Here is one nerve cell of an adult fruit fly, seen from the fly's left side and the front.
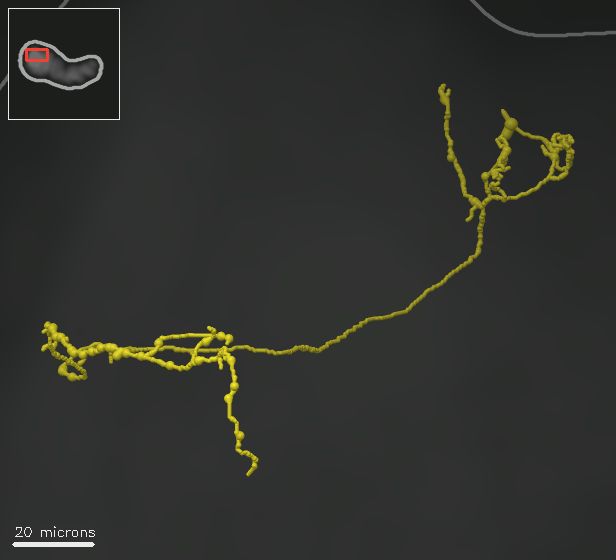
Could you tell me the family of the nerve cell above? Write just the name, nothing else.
class Kenyon Cell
